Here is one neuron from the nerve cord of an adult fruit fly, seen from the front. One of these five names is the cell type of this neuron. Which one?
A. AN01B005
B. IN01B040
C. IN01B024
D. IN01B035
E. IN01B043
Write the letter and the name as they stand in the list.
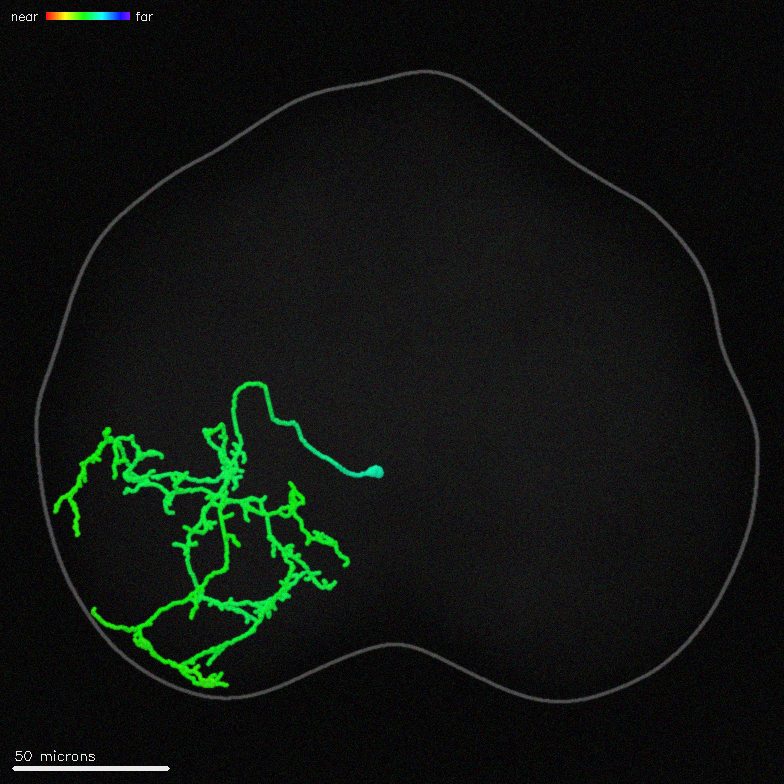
C. IN01B024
